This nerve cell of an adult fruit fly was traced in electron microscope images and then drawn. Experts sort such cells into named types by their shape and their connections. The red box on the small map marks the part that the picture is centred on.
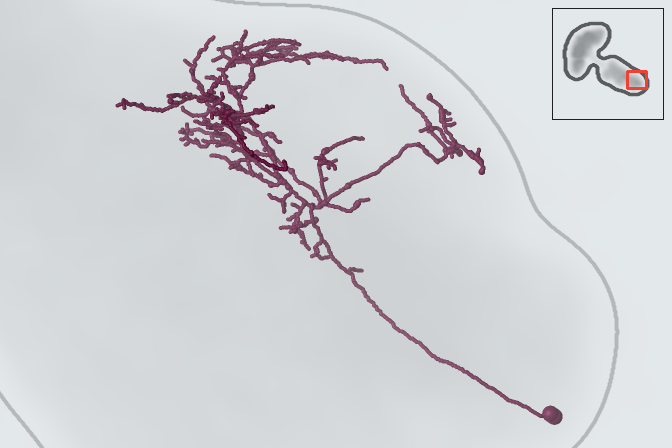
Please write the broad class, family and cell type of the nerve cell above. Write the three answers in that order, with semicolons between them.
nerve-cord intrinsic neuron; hemilineage 04B; IN04B074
